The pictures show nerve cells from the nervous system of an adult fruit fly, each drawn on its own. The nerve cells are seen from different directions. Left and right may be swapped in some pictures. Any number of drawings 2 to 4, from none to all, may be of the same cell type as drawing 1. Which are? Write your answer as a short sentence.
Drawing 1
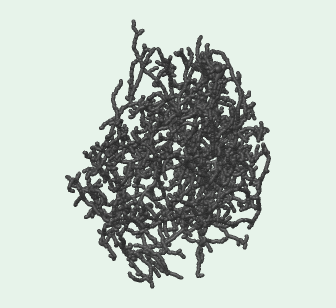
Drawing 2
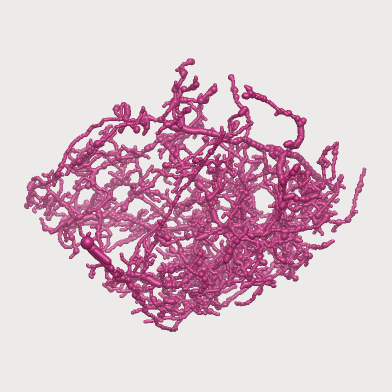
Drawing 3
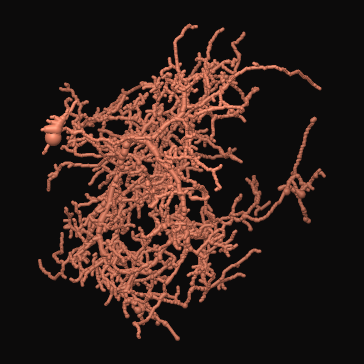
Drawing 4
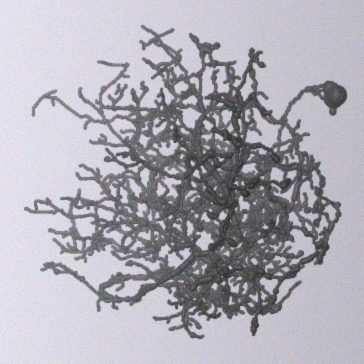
Drawing 2 and drawing 4 are of the same cell type.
